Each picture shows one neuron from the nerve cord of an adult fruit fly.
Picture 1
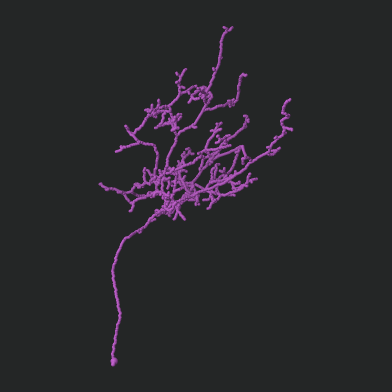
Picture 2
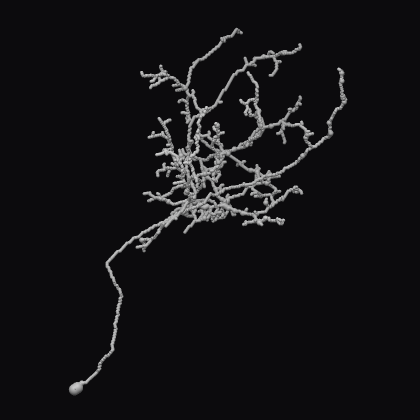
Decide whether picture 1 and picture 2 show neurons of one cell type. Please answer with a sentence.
They are of the same cell type.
